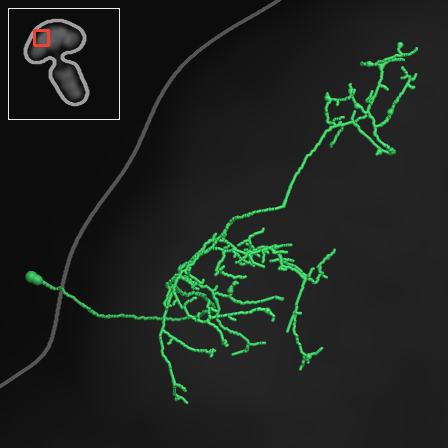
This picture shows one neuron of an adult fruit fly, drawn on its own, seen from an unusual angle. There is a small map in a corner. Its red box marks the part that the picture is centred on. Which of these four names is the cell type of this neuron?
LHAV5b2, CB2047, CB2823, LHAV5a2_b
LHAV5a2_b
